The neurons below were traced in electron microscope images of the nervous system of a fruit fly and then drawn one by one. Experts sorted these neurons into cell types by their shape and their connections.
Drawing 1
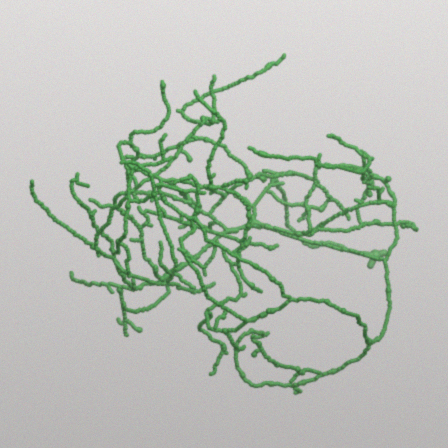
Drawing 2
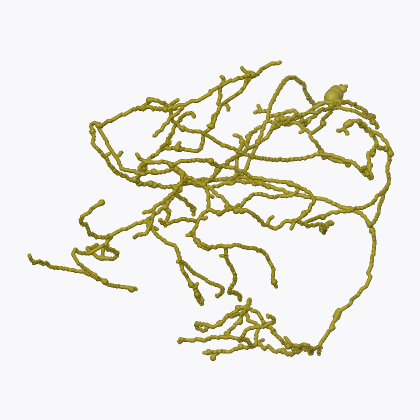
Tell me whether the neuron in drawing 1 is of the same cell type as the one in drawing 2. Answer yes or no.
yes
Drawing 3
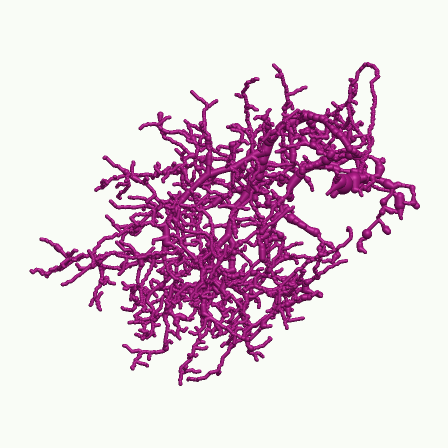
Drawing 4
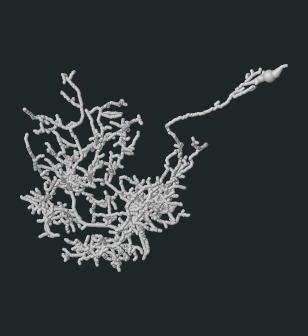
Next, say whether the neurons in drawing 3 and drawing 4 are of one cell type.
yes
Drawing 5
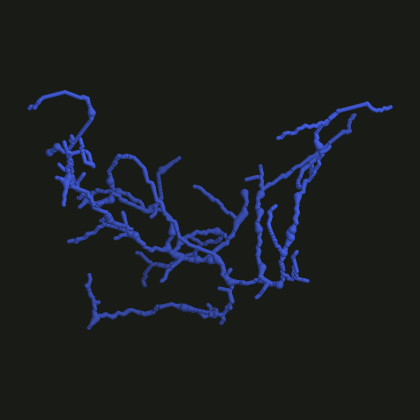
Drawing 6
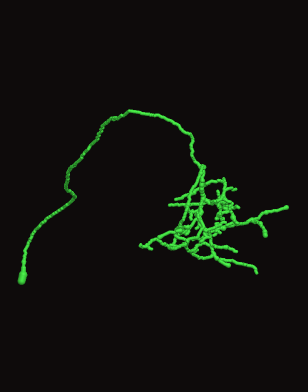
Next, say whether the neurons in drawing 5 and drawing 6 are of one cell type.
no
